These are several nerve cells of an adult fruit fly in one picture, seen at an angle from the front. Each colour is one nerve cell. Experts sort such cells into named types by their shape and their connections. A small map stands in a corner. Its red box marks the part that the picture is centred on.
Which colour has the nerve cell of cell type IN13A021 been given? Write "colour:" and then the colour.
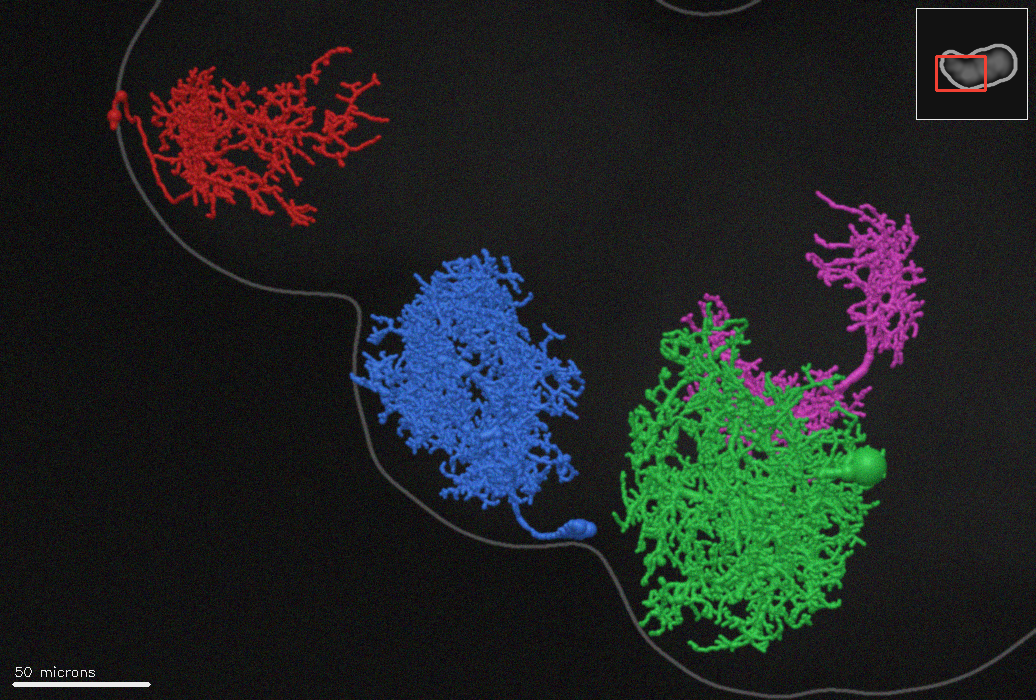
colour: red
